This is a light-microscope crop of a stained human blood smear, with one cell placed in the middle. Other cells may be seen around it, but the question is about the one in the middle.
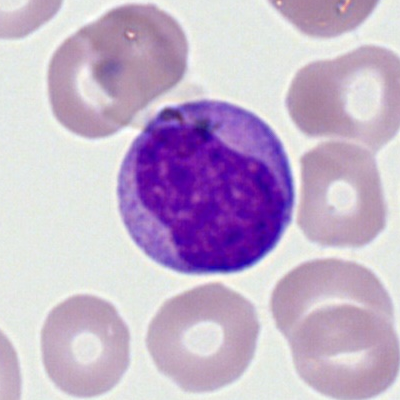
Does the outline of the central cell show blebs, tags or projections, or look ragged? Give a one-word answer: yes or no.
No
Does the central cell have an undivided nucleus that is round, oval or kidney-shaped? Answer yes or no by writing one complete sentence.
Yes, there is one compact nucleus, round, oval or kidney-shaped, in this cell.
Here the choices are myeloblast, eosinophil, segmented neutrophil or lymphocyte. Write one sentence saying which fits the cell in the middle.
The cell shown in the center of this light-microscope crop is a myeloblast.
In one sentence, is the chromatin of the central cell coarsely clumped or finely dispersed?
If you check the nucleus, you will find the chromatin coarsely clumped.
